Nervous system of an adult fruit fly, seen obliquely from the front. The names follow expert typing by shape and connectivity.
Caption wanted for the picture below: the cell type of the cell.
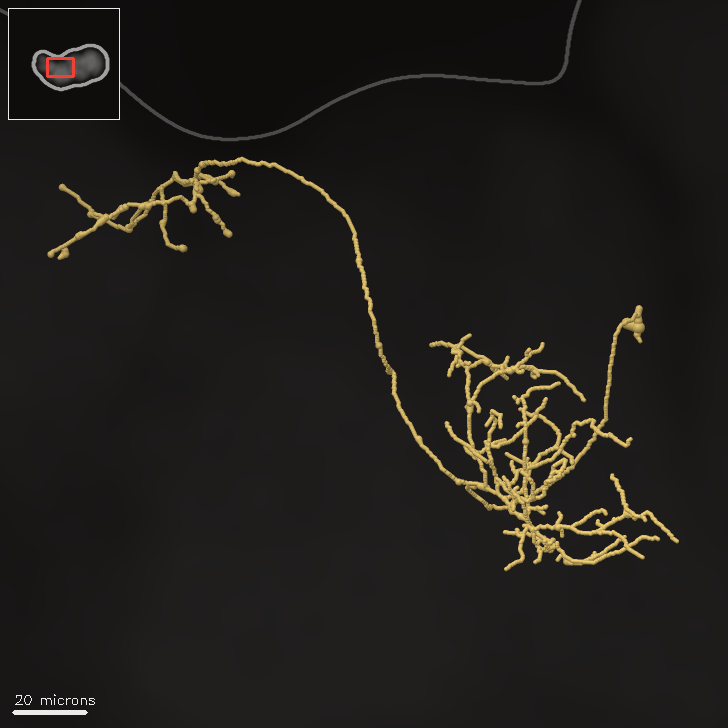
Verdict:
IN11A036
